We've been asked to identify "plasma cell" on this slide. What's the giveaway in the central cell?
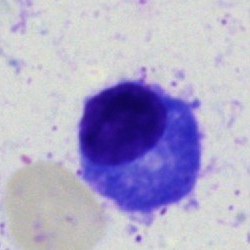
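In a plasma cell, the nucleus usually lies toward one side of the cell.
Here the nucleus sits off-centre, pushed toward the upper left, which goes with a plasma cell.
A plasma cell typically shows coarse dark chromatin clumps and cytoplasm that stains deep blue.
In this cell the chromatin stains dark purple and looks dense, and the abundant cytoplasm stains deep blue, both in keeping with that pattern. A paler zone also lies in the cytoplasm next to the nucleus, on its lower right side.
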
